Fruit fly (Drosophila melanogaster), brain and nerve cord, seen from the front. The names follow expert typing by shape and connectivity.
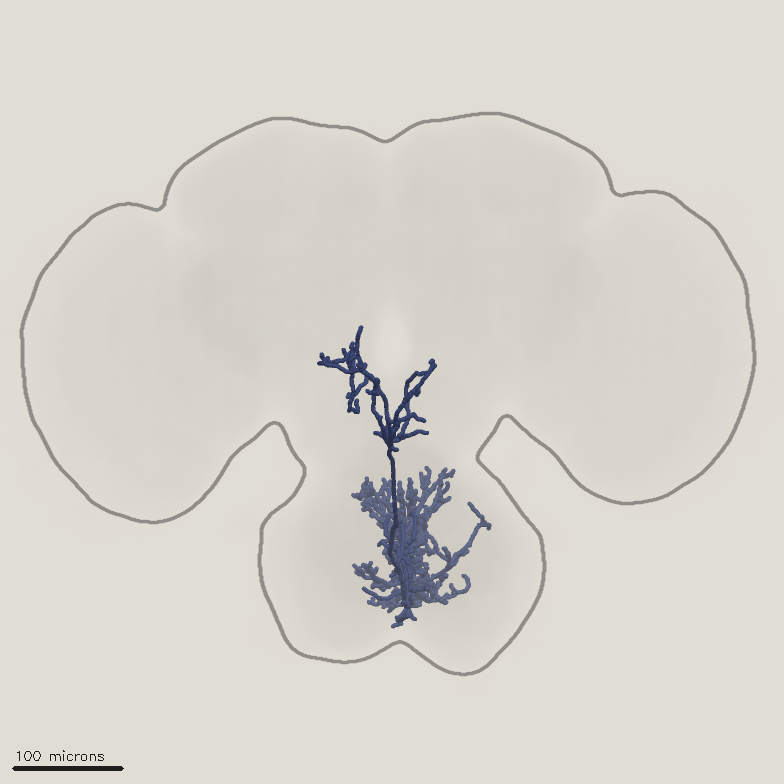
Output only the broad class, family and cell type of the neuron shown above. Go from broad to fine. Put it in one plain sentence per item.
An ascending neuron of hemilineage 05B, type AN05B097.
